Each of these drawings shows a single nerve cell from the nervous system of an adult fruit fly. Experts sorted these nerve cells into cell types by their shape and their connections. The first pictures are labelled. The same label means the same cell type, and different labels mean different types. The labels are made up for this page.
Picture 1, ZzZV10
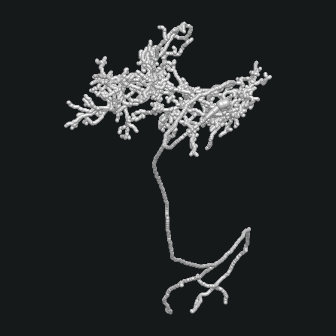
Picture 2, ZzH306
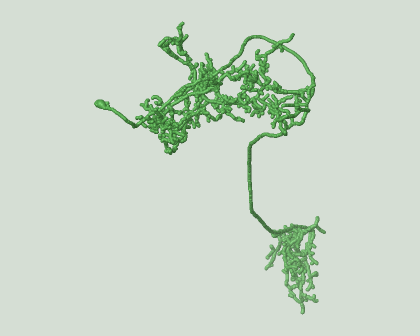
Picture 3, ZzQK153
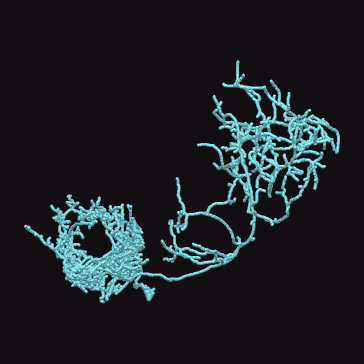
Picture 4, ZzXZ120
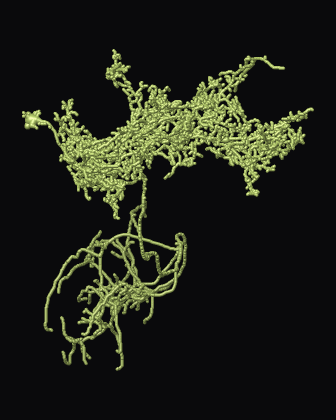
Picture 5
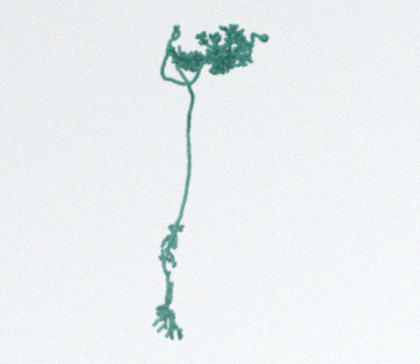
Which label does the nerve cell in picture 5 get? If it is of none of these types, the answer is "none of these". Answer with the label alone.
ZzH306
